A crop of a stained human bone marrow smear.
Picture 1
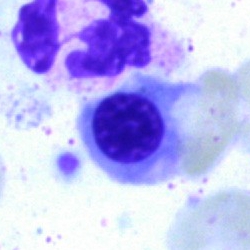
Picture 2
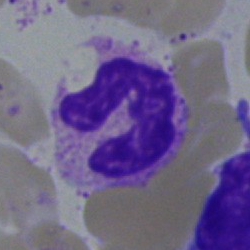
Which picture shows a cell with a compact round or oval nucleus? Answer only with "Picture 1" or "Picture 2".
Picture 1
